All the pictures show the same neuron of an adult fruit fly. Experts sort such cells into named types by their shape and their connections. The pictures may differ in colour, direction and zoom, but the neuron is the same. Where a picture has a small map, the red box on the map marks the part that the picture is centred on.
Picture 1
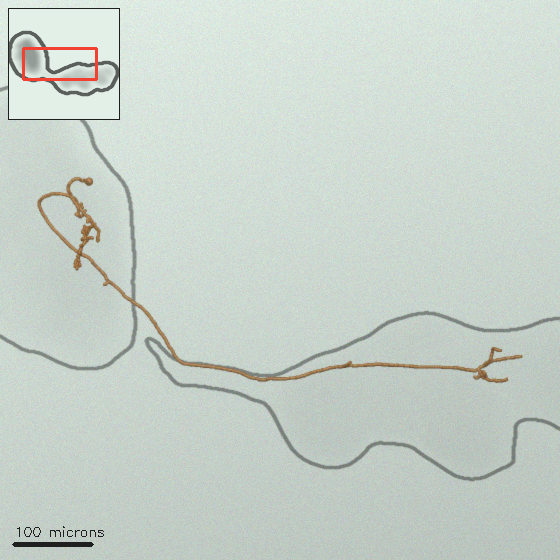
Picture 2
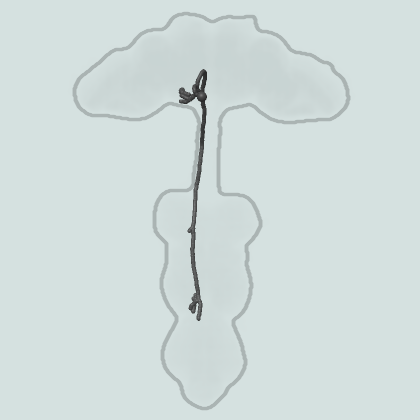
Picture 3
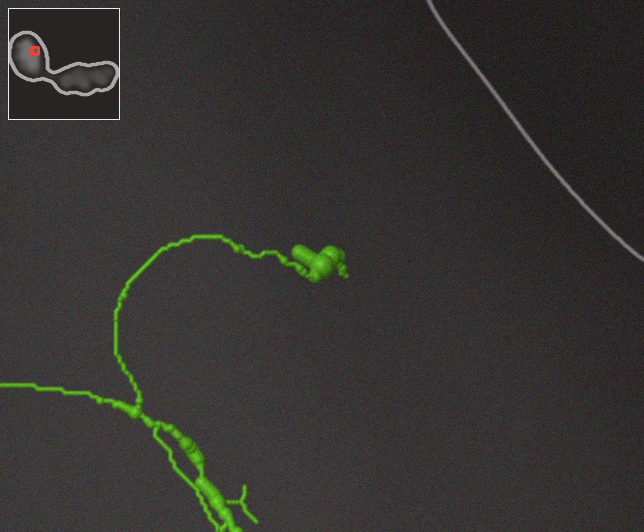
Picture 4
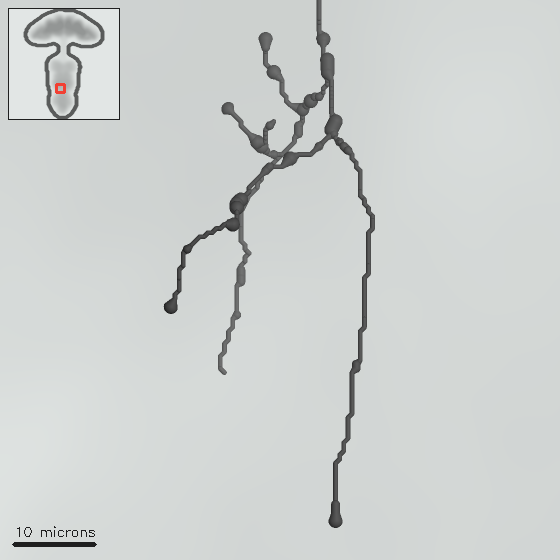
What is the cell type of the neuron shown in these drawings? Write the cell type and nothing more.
DNpe008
